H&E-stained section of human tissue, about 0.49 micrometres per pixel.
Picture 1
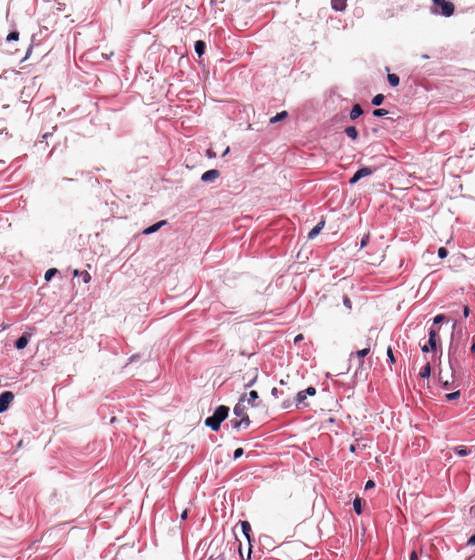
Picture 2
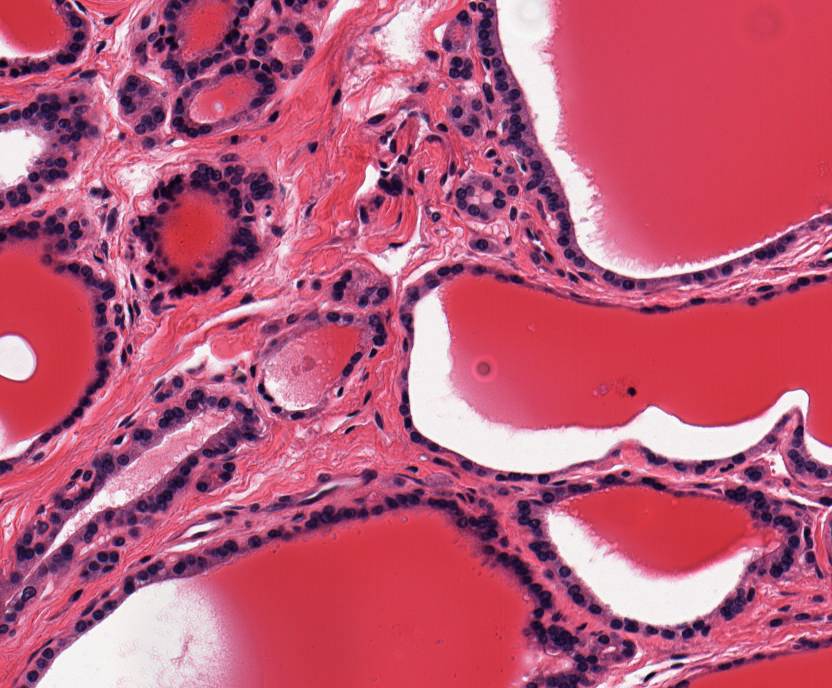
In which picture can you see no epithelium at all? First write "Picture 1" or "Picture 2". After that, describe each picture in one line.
Picture 1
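Picture 1: The whole field is connective tissue made of collagen bundles, with no epithelium anywhere.
Picture 2: Each follicle is lined by a single layer of flattened to low cuboidal epithelial cells.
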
